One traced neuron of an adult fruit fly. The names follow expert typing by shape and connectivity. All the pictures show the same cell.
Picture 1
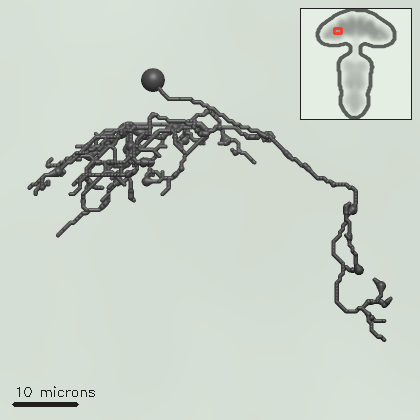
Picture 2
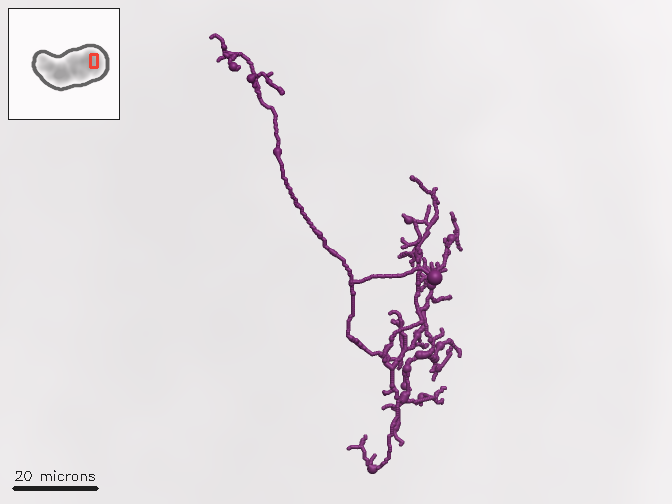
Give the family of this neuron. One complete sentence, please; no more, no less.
Of family LC is the neuron in these images.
